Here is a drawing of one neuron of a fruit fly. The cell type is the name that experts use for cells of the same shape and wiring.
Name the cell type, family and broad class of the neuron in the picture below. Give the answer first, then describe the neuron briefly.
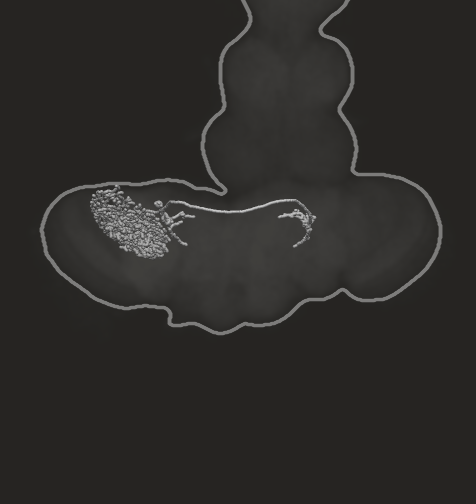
The cell type is vCal3. Its family is vCal. Its broad class is visual projection neuron. As drawn here it is more than twice as wide as it is tall.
